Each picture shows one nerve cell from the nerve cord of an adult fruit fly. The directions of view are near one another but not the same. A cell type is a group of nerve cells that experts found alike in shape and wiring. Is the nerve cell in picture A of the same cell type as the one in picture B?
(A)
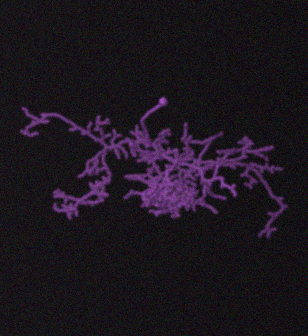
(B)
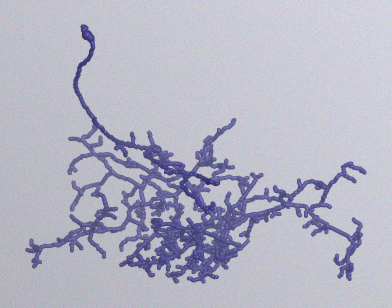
yes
